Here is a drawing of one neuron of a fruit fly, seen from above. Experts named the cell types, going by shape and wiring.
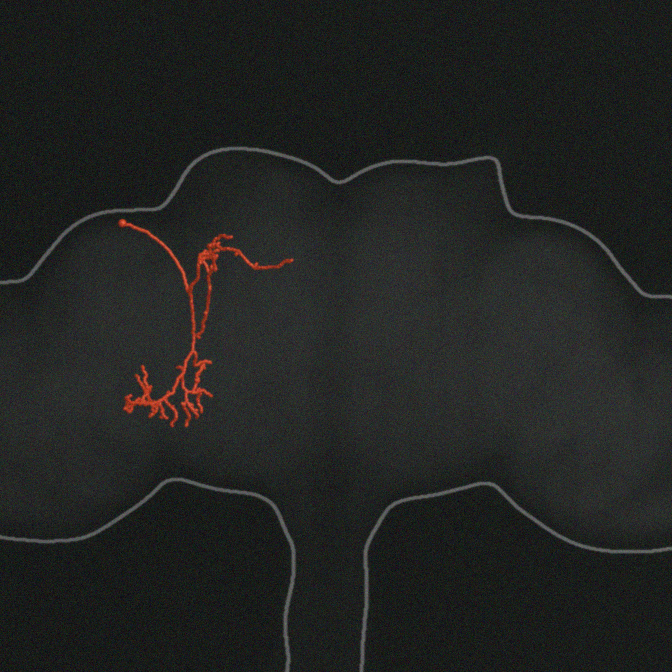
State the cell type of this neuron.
WEDPN7B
